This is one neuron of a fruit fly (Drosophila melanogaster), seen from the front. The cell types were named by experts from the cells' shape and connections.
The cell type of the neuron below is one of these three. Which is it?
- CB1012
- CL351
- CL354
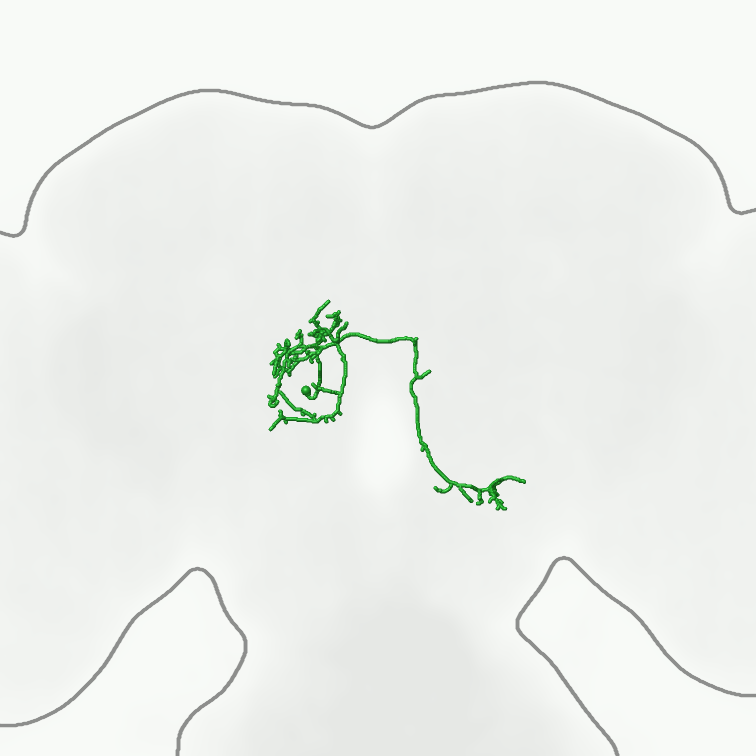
CB1012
